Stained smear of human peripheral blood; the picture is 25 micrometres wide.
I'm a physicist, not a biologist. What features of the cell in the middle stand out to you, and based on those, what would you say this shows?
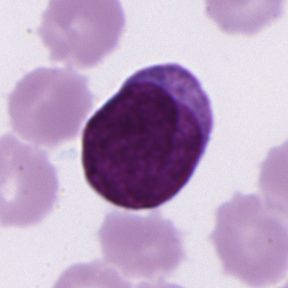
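Smooth and rounded-oval in outline, the cell measures about 14 by 11 micrometres. Its nuclear chromatin stains dark purple and appears dense and finely clumped. Cytoplasm is limited to a narrow crescent at the upper right; it is violet-blue and slightly lighter than the nucleus. The cell is a myeloblast.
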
